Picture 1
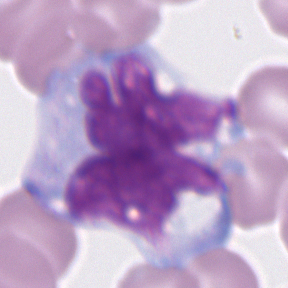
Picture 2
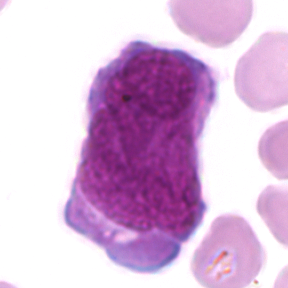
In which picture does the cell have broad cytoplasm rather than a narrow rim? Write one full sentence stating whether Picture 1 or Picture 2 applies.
In picture 1, abundant cytoplasm surrounds the nucleus.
